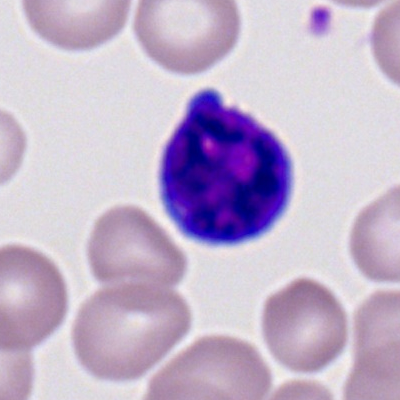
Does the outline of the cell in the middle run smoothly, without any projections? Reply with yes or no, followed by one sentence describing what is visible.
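No. A small rounded knob projects from the upper left edge of the cell.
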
